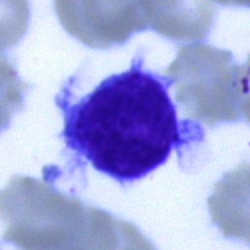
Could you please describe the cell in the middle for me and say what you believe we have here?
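Look first at the nucleus: it stains a dense, deep purple all the way through. Around it the cytoplasm is very scant, at most a thin rim. The edge of the cell and its blebs are pale bluish-violet, and the largest bleb juts out from the right side. This cell is a lymphocyte.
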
